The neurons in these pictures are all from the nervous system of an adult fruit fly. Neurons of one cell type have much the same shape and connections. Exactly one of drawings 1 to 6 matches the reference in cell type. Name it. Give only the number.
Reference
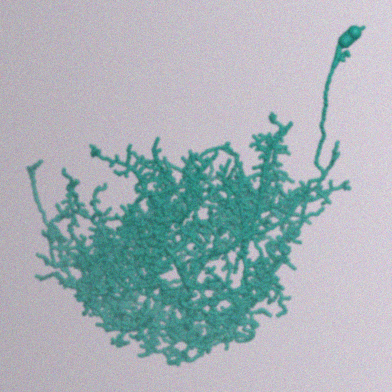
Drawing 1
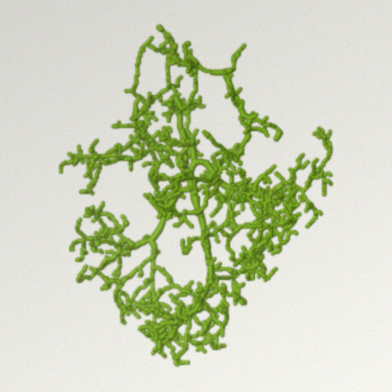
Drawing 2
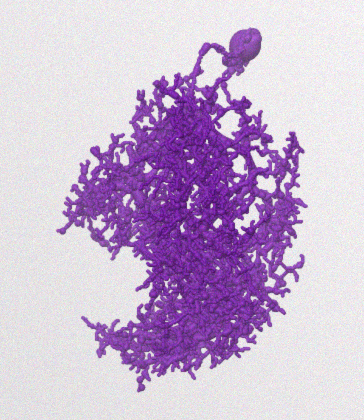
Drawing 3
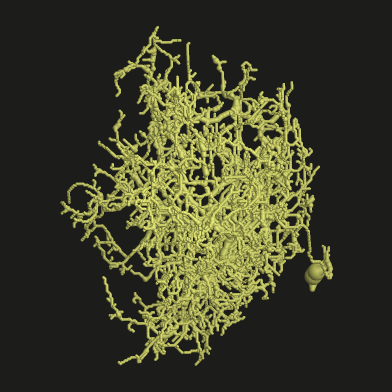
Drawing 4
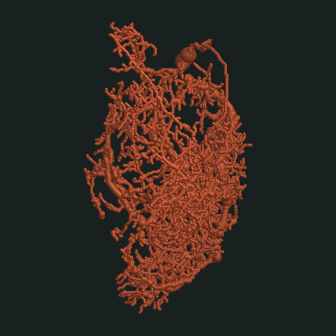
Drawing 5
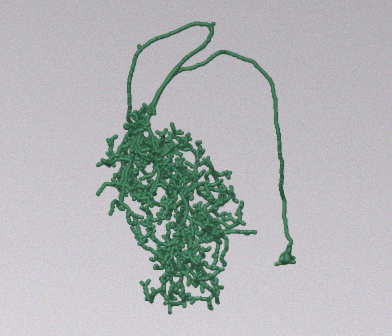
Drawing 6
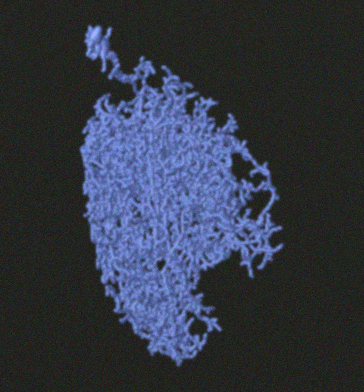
4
